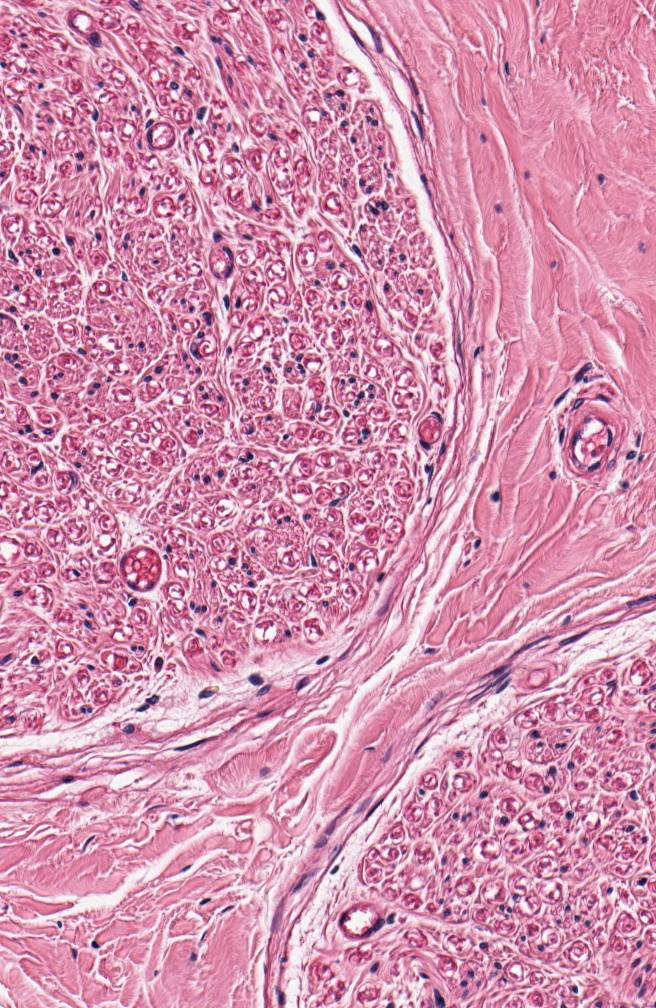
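Tibial nerve: two rounded bundles cut in cross-section, upper left and lower right, parted by a diagonal band of dense connective tissue. Look closely inside them: each fibre is a pale ring around a central pink axon, with small dark oval nuclei scattered singly among them.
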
